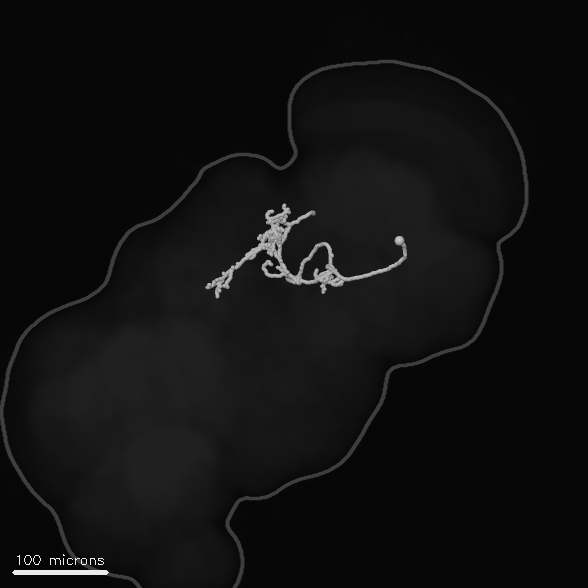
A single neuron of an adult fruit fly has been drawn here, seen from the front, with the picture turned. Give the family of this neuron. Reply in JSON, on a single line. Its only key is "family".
{"family": "hemilineage AOTUv1_ventral"}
